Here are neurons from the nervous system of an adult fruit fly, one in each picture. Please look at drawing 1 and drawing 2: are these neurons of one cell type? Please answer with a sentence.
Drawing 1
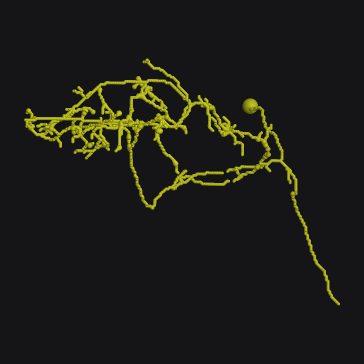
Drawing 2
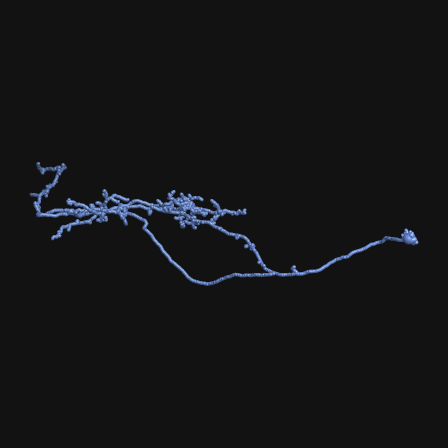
They are of the same cell type.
